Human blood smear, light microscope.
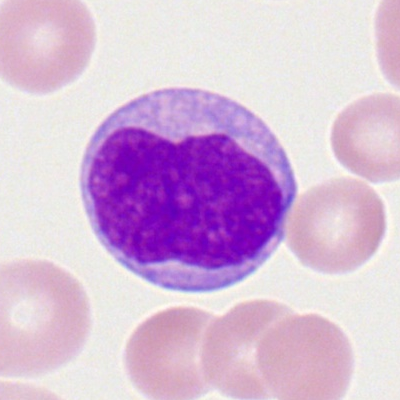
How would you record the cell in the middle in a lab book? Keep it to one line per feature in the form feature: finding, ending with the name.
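Notch: shallow, in upper edge of nucleus
Nucleus: fills most of cell
Cytoplasm: pale bluish lilac
Rim: widest above nucleus
Name: monocyte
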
